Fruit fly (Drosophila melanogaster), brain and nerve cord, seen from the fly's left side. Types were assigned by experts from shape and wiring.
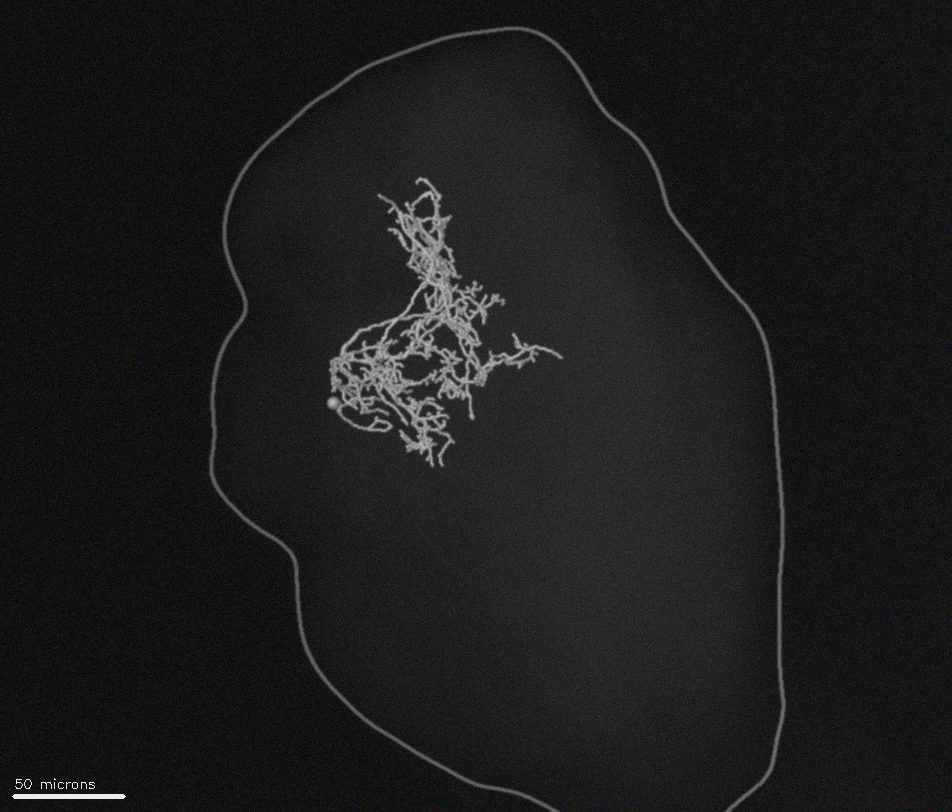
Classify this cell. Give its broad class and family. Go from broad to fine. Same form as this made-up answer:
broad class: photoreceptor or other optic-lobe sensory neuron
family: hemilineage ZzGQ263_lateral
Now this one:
broad class: central-brain intrinsic neuron
family: hemilineage VLPa1_medial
